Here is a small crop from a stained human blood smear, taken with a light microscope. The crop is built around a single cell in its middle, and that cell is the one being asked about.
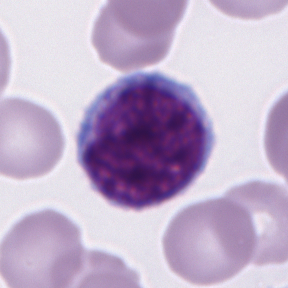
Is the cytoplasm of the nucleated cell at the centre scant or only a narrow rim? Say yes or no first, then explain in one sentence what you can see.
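Yes. The cytoplasm forms only a thin rim around the nucleus.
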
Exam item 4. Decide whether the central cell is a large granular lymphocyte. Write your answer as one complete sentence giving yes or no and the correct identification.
No, the identification should read a typical lymphocyte, not a large granular lymphocyte, for the central cell.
